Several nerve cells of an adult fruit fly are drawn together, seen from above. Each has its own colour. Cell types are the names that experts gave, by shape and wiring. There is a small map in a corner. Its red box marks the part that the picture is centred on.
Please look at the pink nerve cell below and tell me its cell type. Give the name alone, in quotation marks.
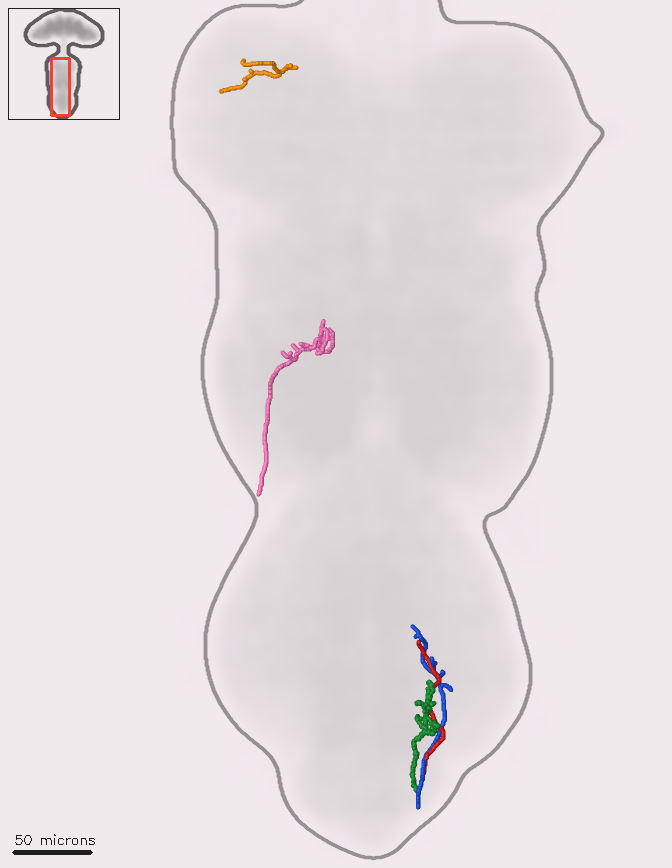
"SNta34"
